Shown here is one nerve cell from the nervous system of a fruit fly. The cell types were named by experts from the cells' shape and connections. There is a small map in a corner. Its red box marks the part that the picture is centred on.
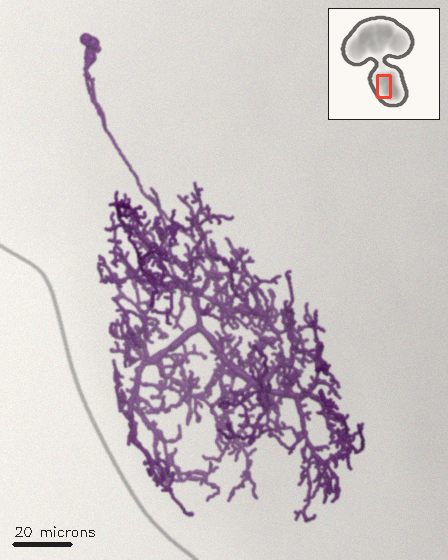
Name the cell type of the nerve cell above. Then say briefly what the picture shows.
The cell type is IN19A022. It is a nerve-cord intrinsic neuron. Its cell body lies at the upper left of the picture. From top to bottom in the picture it spans about 170 microns. More than a hundred branch ends can be seen.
